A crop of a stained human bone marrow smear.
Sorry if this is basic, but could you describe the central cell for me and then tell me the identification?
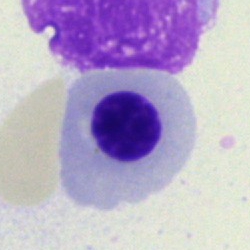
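Look first at the nucleus: its chromatin is dense, dark purple and coarsely clumped. Now the cytoplasm, which is plentiful, spreads over more area than the nucleus does, and has a pale grey-blue colour. Check the surface too; you will find no hair-like projections. This cell is an erythroblast.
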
